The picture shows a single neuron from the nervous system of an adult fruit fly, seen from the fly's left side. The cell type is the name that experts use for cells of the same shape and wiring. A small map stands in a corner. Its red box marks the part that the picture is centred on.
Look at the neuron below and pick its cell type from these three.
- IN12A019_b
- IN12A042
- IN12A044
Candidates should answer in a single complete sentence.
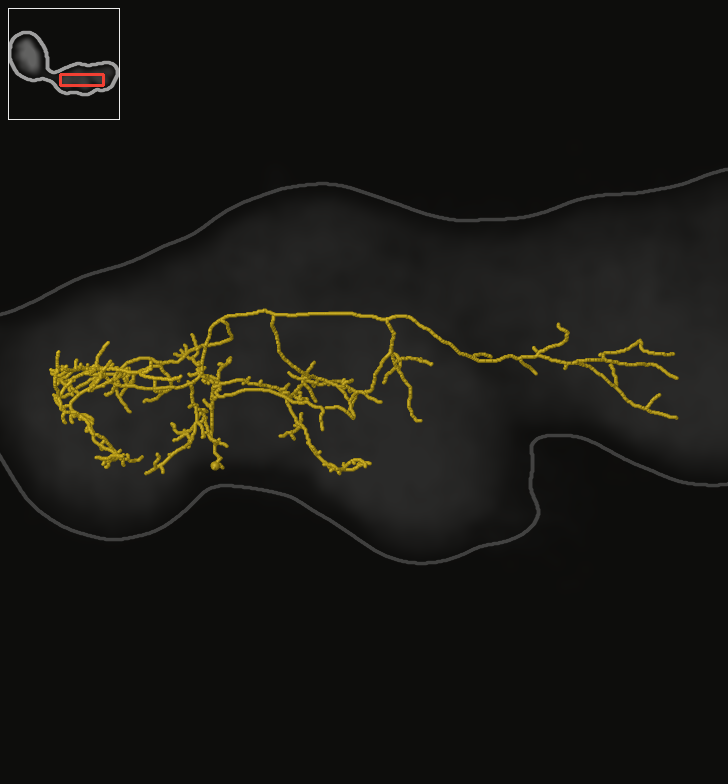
This neuron is of the type IN12A019_b.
